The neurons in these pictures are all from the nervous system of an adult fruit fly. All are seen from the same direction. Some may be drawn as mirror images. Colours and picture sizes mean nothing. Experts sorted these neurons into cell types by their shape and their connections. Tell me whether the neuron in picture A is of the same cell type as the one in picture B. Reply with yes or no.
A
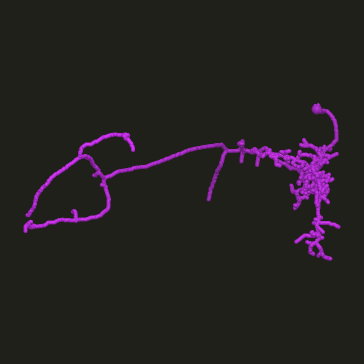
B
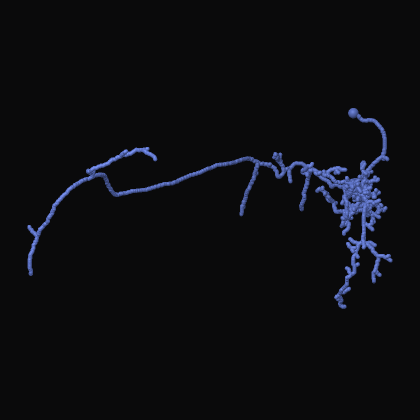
yes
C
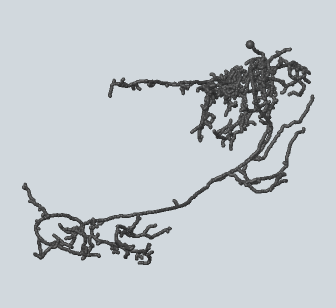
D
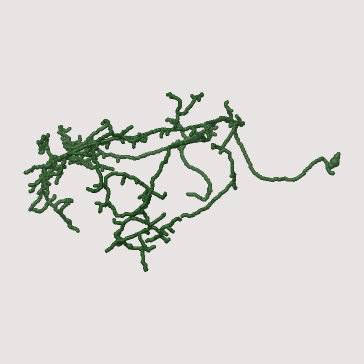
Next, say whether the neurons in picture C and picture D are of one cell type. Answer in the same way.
no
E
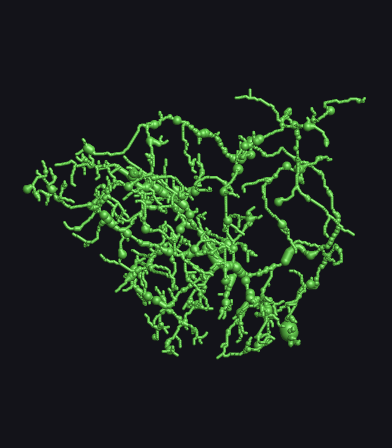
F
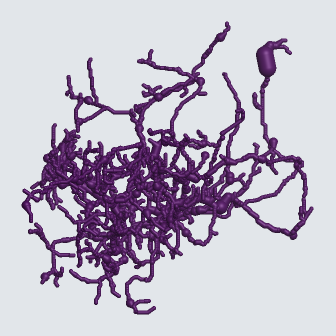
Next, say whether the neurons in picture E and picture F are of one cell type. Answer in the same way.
yes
